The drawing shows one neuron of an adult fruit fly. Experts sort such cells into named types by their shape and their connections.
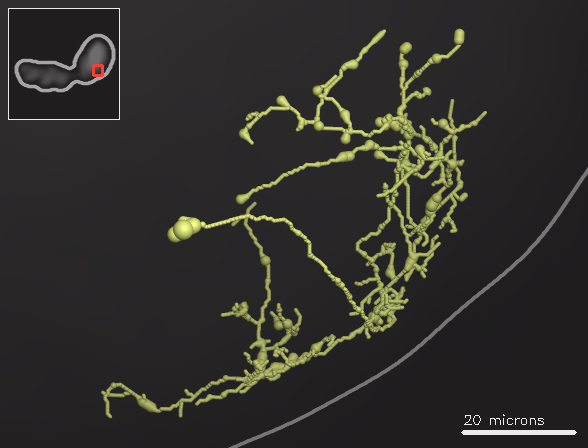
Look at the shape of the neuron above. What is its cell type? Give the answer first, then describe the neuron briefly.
Its cell type is GNG610. It is a central-brain intrinsic neuron. From top to bottom in the picture it spans about 70 microns. Dozens of branch ends can be seen.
